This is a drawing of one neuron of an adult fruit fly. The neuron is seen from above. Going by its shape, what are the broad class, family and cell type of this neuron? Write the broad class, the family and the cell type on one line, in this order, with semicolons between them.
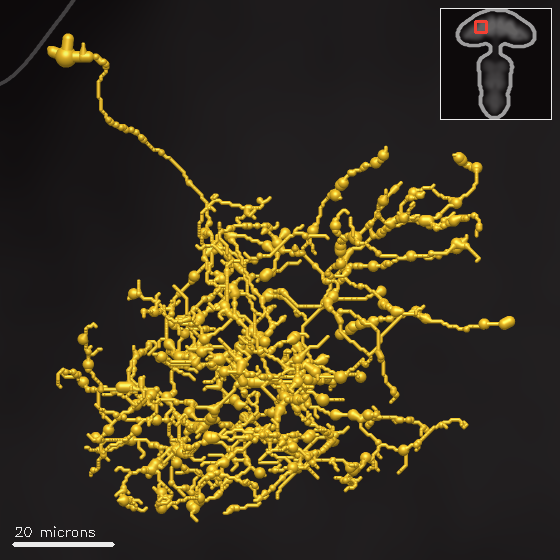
central-brain intrinsic neuron; LHAV; LHAV6b1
